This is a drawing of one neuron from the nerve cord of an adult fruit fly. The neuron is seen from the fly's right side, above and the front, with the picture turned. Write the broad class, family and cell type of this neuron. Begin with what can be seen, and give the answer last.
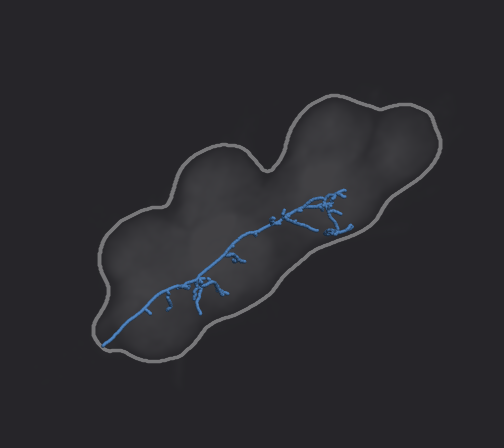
The drawing shows no cell body. In this view it is wider than it is tall. Its broad class is descending neuron. The family is DNg. The cell type is DNg45.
